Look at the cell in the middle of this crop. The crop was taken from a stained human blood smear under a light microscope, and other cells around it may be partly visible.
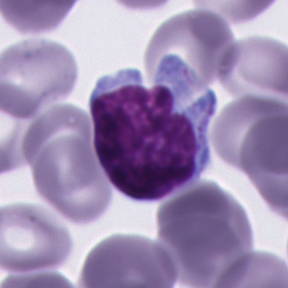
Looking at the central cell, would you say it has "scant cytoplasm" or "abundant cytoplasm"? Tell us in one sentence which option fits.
The cytoplasm of this cell is scant, a narrow rim.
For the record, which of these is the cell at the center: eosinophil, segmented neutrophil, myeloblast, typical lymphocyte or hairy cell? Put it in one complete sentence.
Among the cells in view, the one in the middle is a typical lymphocyte.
